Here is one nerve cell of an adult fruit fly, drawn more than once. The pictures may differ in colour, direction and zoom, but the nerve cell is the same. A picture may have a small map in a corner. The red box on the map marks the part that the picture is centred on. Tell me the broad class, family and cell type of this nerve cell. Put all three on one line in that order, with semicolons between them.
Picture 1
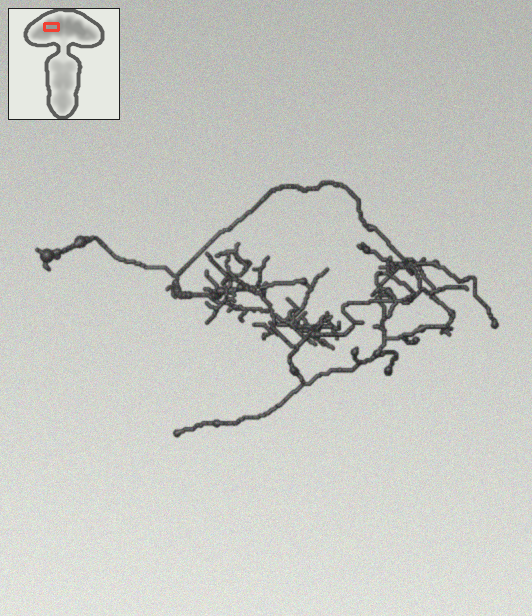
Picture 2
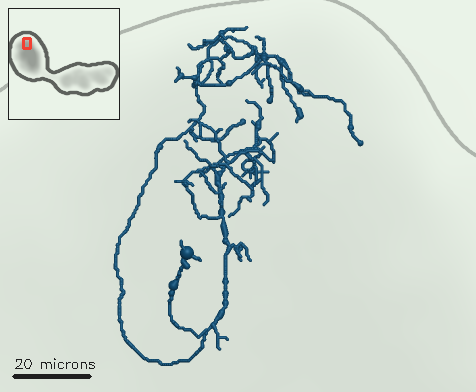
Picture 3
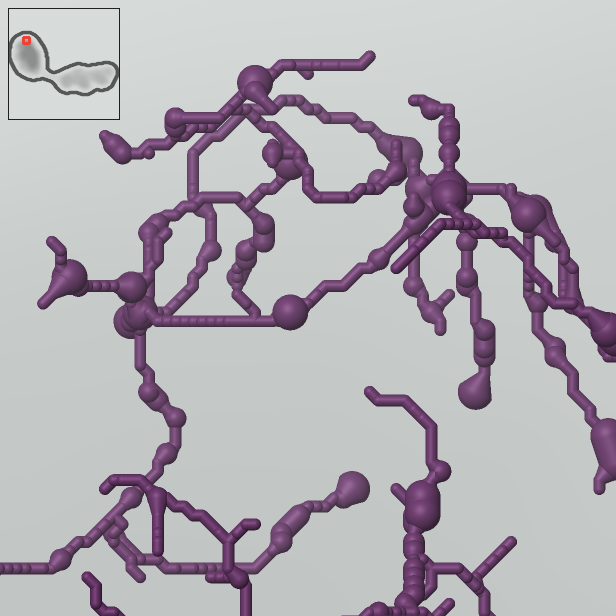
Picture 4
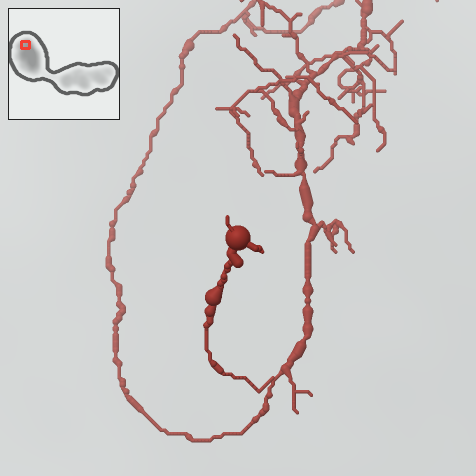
central-brain intrinsic neuron; hemilineage SLPal2; CB1923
